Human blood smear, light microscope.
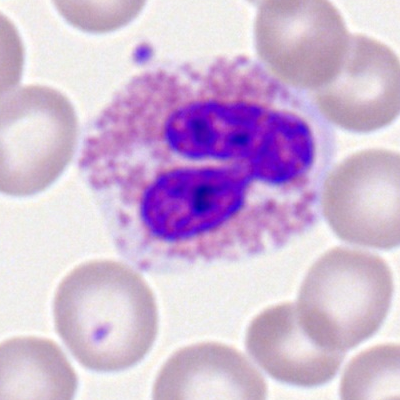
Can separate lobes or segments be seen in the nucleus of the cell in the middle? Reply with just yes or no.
Yes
